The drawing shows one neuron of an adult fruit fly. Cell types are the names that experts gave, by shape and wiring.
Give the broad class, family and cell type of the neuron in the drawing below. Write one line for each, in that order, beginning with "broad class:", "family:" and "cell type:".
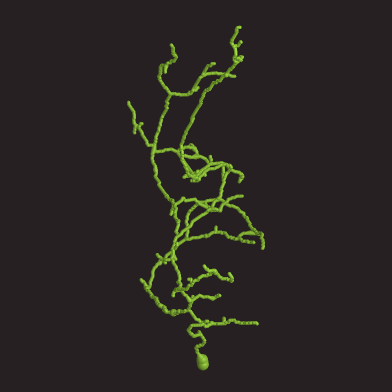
broad class: nerve-cord intrinsic neuron
family: hemilineage 20A.22A
cell type: IN20A.22A048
